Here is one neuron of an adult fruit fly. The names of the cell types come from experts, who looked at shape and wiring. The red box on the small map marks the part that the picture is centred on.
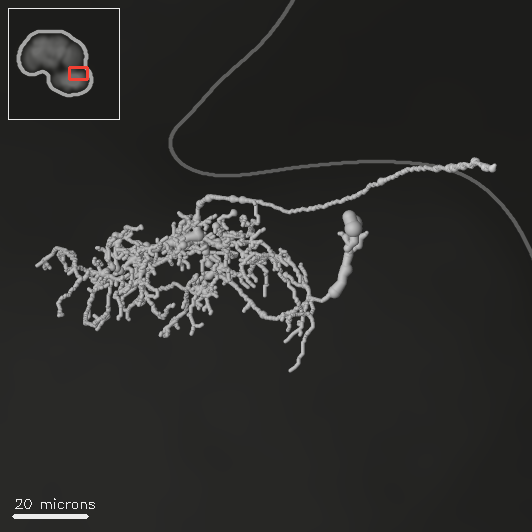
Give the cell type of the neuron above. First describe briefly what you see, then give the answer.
By the scale bar it is about 130 microns wide in this view. Dozens of branch ends can be seen. Its broad class is motor neuron of the nerve cord. The cell type is MNad16.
